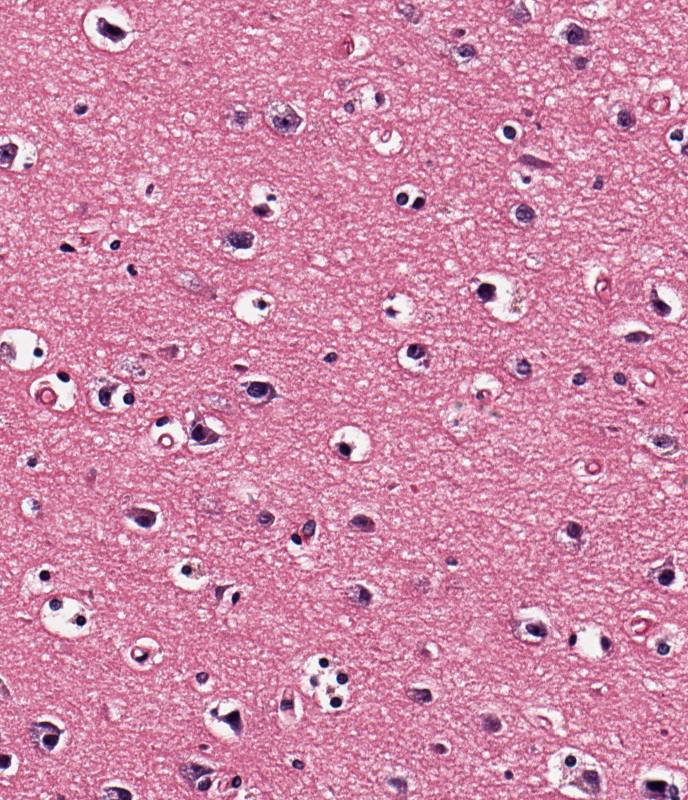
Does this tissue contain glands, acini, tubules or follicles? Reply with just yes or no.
No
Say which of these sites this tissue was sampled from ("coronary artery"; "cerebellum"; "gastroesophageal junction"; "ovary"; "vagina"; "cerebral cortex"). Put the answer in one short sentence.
The site this tissue was sampled from is the cerebral cortex.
